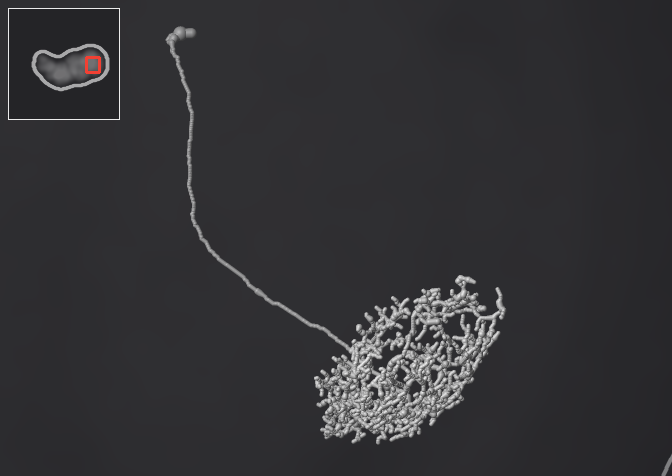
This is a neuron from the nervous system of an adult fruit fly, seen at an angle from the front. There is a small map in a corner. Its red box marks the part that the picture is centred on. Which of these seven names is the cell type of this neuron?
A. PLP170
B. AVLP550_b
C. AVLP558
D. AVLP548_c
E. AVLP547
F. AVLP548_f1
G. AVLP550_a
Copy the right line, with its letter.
F. AVLP548_f1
